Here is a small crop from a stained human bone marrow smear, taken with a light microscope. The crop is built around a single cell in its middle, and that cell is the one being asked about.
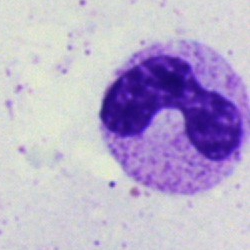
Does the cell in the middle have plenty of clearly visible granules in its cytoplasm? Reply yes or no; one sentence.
Yes, there is a large number of visible granules in the cell's cytoplasm.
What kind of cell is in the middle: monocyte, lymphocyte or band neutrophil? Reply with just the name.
band neutrophil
